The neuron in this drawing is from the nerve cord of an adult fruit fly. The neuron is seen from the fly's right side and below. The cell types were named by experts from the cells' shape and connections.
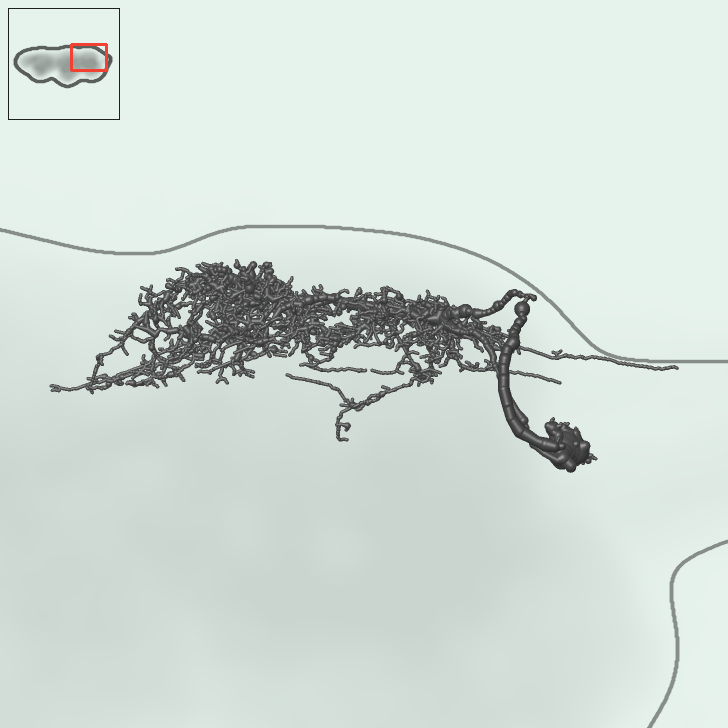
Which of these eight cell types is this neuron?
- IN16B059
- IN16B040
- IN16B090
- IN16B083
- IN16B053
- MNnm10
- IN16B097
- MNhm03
MNnm10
